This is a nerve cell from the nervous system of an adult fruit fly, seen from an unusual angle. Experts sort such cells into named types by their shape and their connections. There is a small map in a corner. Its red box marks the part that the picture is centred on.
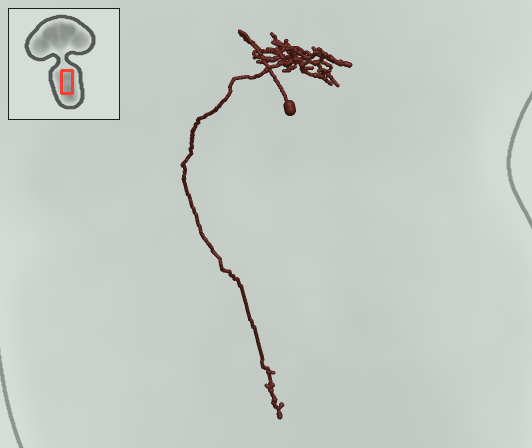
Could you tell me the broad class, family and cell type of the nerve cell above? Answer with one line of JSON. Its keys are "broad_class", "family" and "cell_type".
{"broad_class": "nerve-cord intrinsic neuron", "family": "hemilineage 10B", "cell_type": "IN10B050"}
